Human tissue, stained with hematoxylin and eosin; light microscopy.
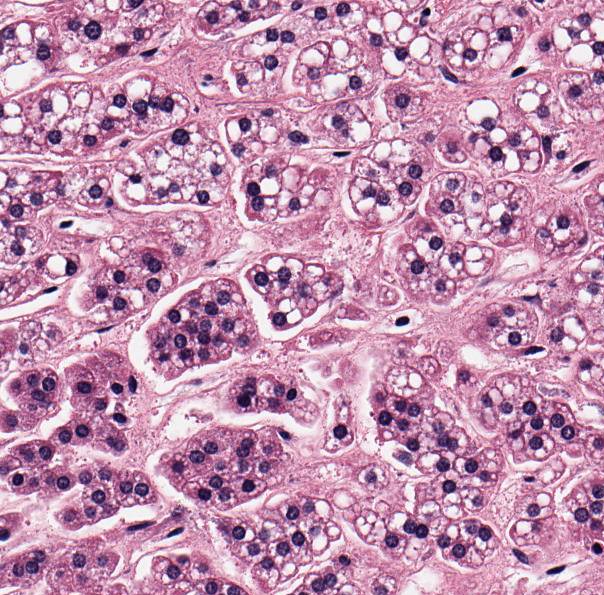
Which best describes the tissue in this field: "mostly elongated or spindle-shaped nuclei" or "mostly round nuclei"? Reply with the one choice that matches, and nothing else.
Mostly round nuclei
